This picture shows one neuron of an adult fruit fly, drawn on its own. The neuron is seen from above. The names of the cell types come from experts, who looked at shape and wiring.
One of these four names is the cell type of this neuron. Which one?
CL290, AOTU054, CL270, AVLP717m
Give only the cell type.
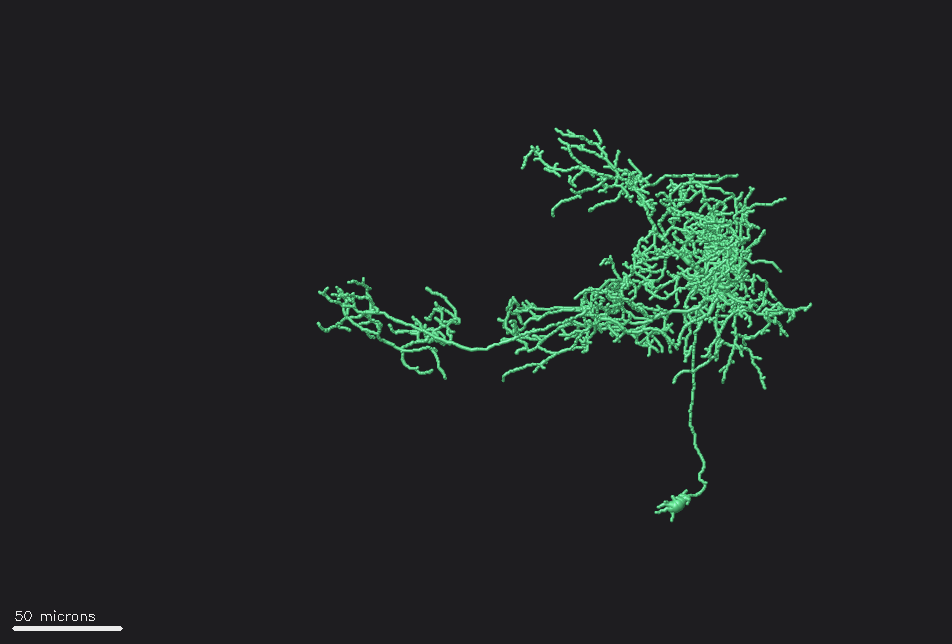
AVLP717m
